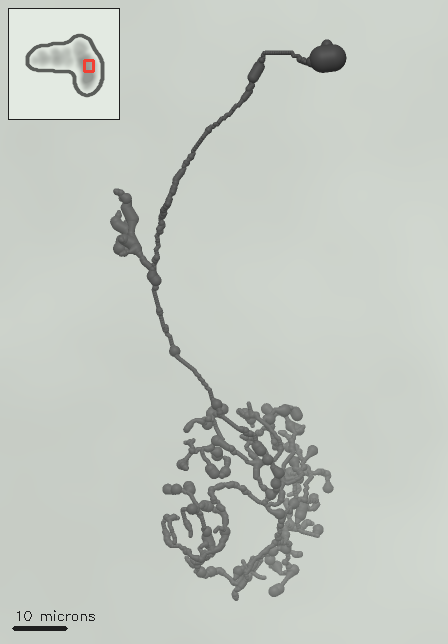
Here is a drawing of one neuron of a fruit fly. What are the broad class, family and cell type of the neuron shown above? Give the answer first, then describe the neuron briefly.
It is a central-brain intrinsic neuron. The family is hemilineage EBa1. The cell type is ER3d_c. The cell body can be seen at the upper right of the picture. By the scale bar it is about 110 microns tall in this view. The picture shows dozens of branch ends.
